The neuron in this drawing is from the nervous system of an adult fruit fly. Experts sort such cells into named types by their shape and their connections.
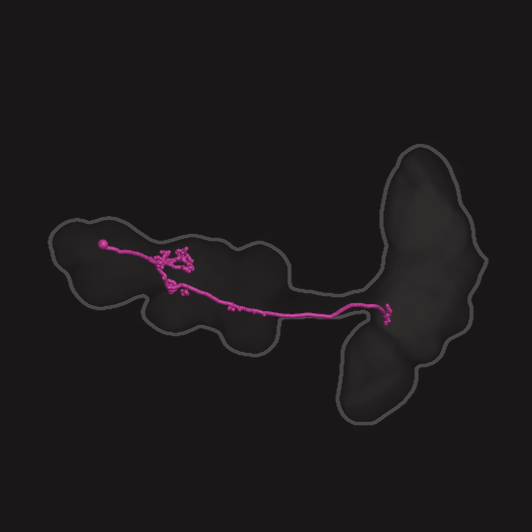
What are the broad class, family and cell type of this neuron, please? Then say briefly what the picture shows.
This is an ascending neuron. The family is hemilineage 07B. Its cell type is AN07B050. It reaches both the brain and the nerve cord, passing through the neck. The cell body is on the left of the picture.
